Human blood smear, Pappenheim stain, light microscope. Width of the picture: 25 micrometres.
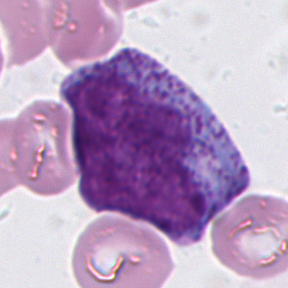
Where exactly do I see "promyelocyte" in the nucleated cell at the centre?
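This cell has an angular outline with several fairly straight edges, and its dark nuclear mass fills most of it. Along the right side lies a paler bluish zone of cytoplasm, with dark purple dots scattered over that paler part.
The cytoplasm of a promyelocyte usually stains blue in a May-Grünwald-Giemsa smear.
That bluish zone therefore goes with the name promyelocyte.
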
